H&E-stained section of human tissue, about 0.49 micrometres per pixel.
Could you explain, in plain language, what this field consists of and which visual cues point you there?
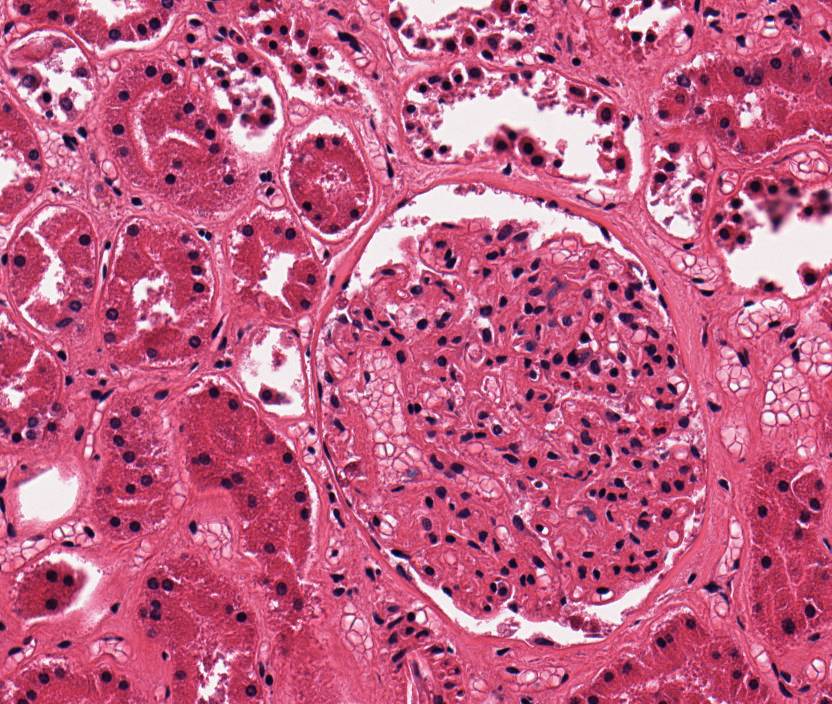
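Cortical labyrinth of the kidney: a single large round glomerulus sits centre-right, surrounded on all sides by tubules. Its tuft is densely cellular, with many dark nuclei. A renal corpuscle sets it apart from a medullary ray. Tubules on the left have abundant pink granular cytoplasm and round dark nuclei.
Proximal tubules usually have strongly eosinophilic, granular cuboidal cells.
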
